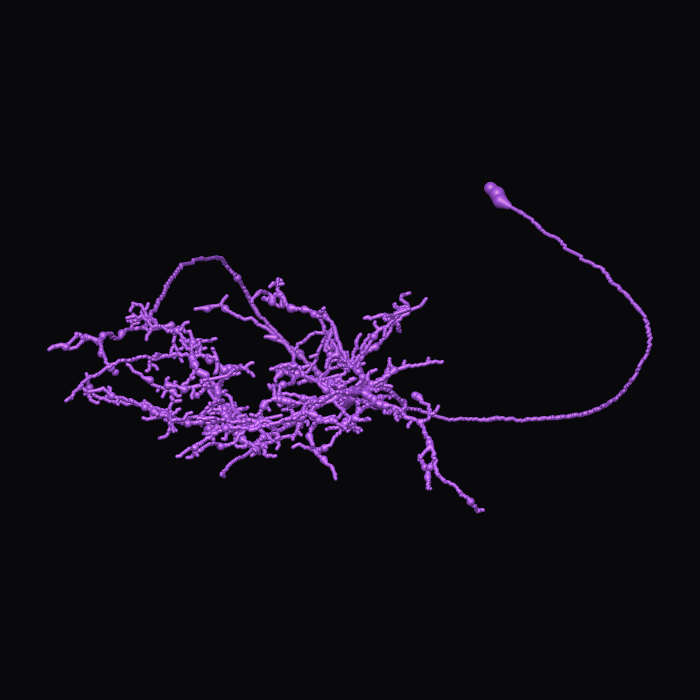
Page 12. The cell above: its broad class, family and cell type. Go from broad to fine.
nerve-cord intrinsic neuron; hemilineage 19B; IN19B043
